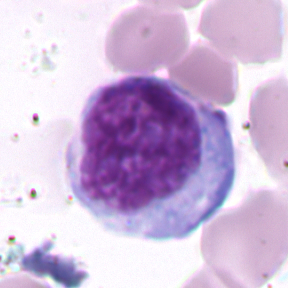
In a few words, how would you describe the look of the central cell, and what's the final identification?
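Nucleus toward upper left; broader band of cytoplasm at lower right. Cytoplasmic rim much narrower than the nucleus is wide. No distinct granules, no vacuoles. Plasma cell.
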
